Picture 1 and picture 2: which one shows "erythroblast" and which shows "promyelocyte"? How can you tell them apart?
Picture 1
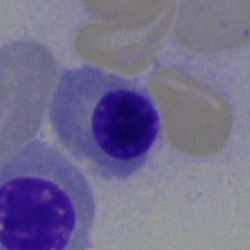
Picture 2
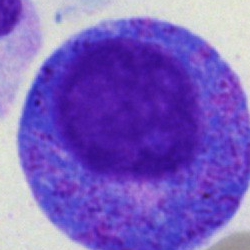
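ID: erythroblast in picture 1, promyelocyte in picture 2. Chromatin: dark and dense with a few small pale spots in the erythroblast; finely textured, without coarse clumps, in the promyelocyte.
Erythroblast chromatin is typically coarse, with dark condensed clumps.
Granules: none in the erythroblast cytoplasm, which also shows no vacuoles; purple-red granules scattered through the promyelocyte cytoplasm. Erythroblast cytoplasm: pale blue, widest on the left side of the nucleus.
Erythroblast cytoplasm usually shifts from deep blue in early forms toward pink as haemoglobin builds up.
Nucleus position: off-centre in both, toward the right in the erythroblast, toward the top in the promyelocyte.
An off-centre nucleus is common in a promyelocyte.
Promyelocyte outline: round and smooth; part of another cell in the upper left corner.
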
